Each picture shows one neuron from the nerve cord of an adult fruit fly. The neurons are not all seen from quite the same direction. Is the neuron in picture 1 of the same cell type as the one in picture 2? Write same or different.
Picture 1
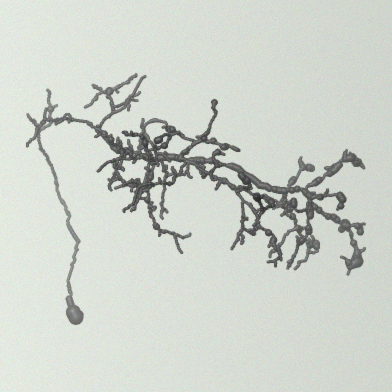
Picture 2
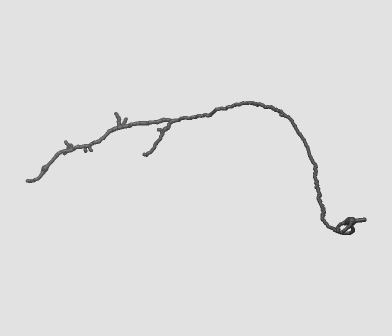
different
